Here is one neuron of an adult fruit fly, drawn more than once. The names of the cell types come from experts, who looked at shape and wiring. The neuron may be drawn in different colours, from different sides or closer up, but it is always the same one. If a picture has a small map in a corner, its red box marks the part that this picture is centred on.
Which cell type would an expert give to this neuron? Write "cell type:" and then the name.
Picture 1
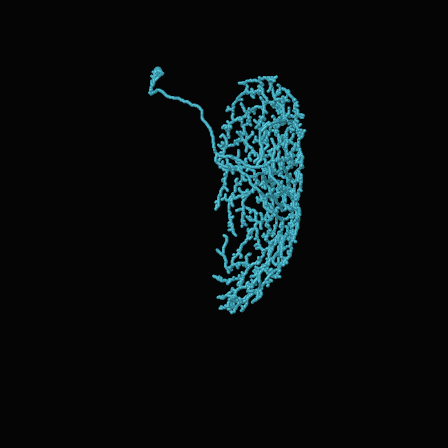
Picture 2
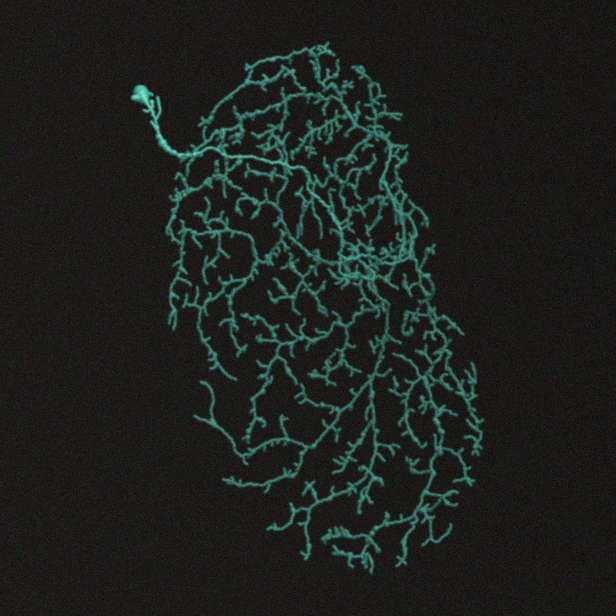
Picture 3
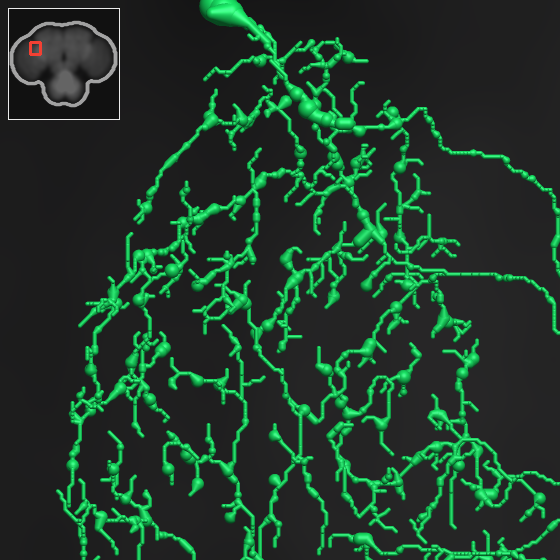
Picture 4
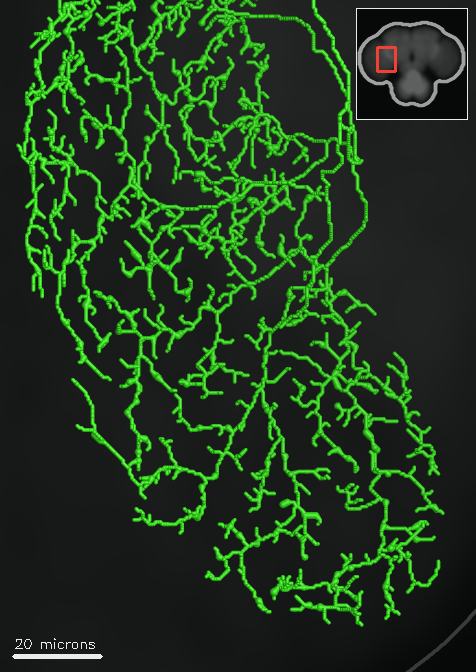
cell type: Li11b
